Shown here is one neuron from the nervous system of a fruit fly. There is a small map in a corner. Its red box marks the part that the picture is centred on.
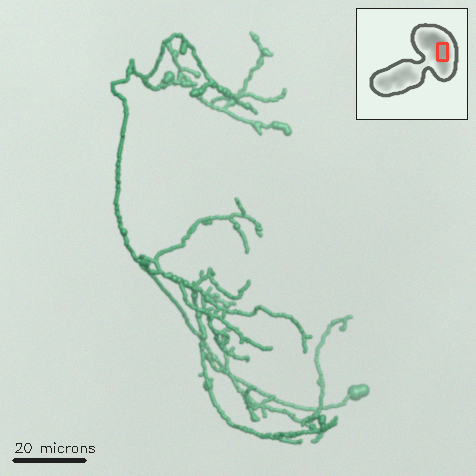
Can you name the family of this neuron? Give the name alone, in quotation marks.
"hemilineage LHp2"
